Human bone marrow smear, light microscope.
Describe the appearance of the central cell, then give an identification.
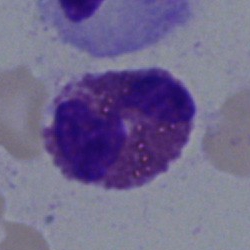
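The darkest and bulkiest portion of the nucleus lies on the left side of the cell. Its chromatin is dense and dark purple. A few small pink dots are scattered in the right part of the cytoplasm. Near the centre of the cell there is a small clear spot. This cell is an eosinophil.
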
